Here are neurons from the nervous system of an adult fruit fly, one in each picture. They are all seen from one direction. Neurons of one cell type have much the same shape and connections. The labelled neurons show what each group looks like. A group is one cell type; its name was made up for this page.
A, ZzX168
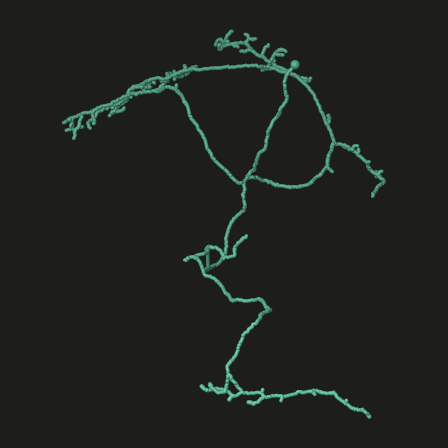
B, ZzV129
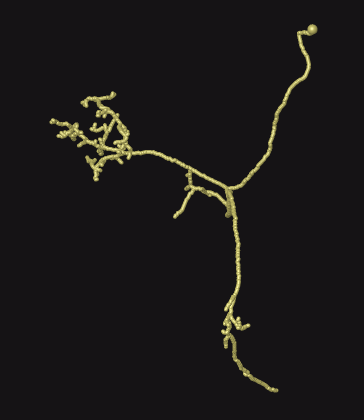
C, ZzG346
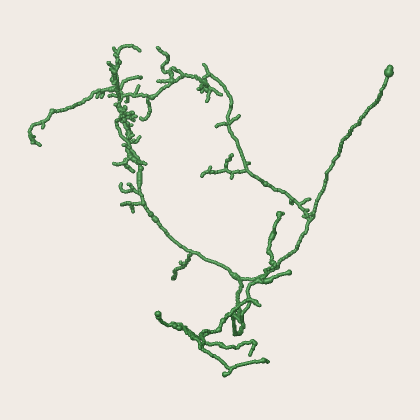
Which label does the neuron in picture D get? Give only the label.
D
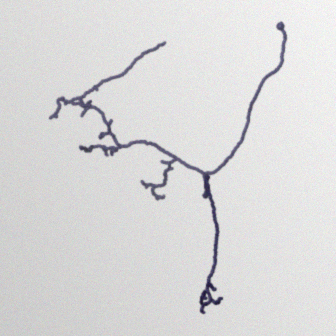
ZzV129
